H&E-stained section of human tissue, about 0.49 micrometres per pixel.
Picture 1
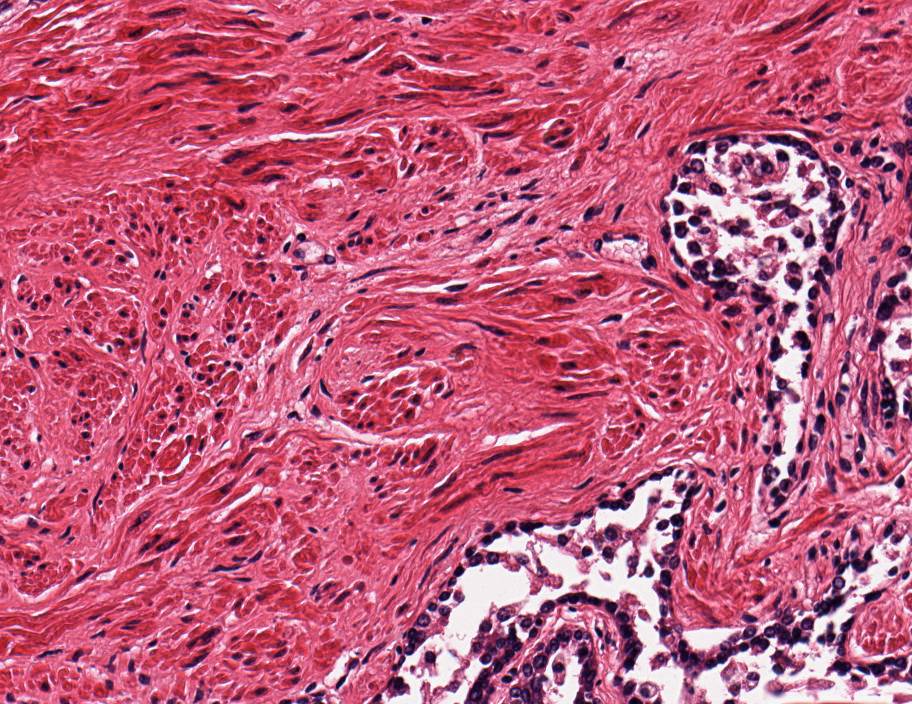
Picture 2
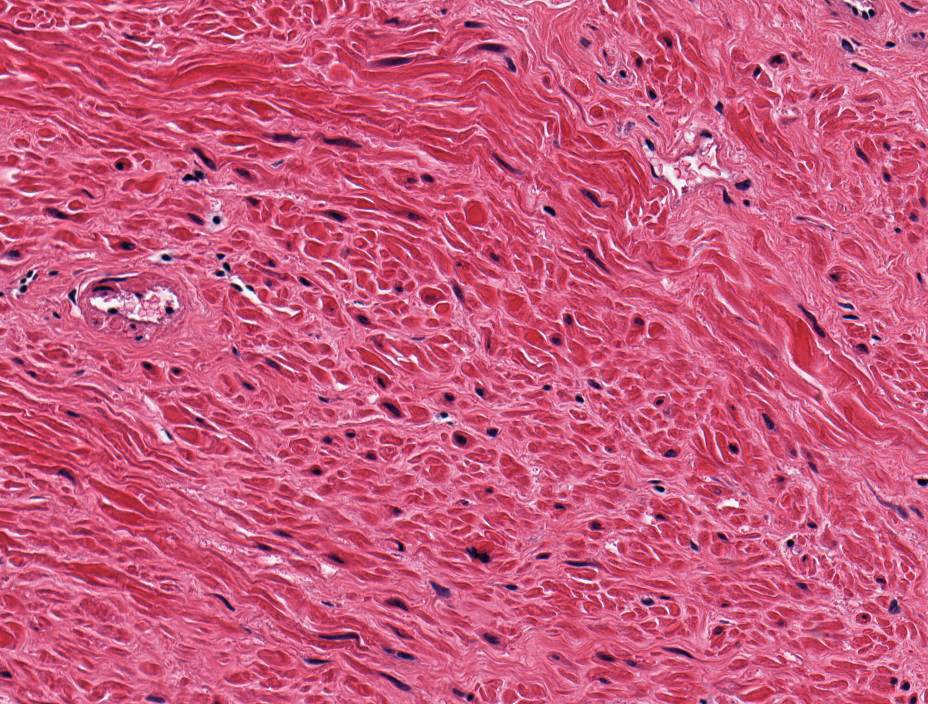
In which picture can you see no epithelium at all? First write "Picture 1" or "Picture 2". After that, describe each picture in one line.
Picture 2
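In picture 1: The spaces at the right are lined by a single layer of small cells with dark round nuclei.
In picture 2: No epithelium or glands are present anywhere in the field.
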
